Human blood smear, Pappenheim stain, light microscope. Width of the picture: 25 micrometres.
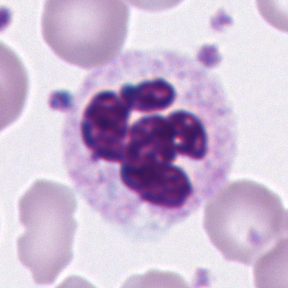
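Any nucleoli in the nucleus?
None that you can see.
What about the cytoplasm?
Plenty of it, pale pinkish-lilac, with fine small lilac granules spread evenly through it and no visible vacuoles.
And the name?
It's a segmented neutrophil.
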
